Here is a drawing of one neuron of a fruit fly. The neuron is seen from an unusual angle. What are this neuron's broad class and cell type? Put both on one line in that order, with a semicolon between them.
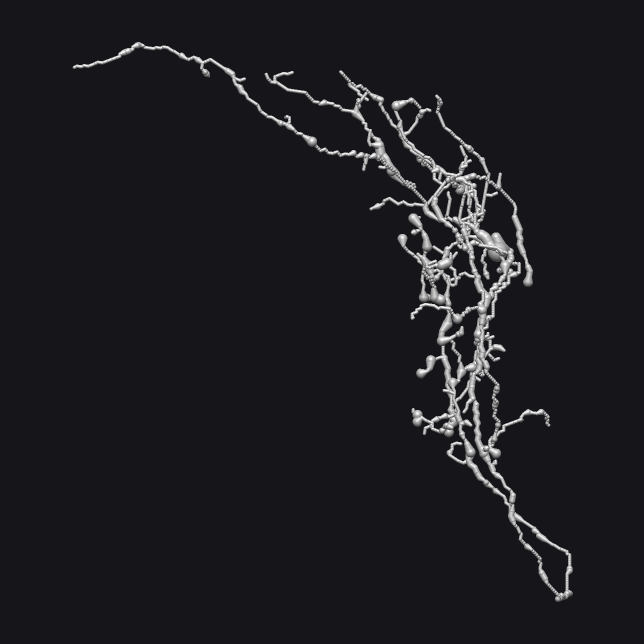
central-brain intrinsic neuron; CB4022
